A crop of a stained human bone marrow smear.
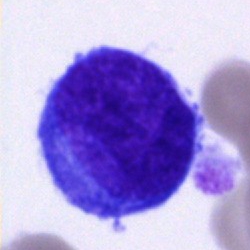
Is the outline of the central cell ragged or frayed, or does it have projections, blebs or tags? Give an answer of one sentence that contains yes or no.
Yes, along its outline the cell is ragged or frayed, or has projections, blebs or tags.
